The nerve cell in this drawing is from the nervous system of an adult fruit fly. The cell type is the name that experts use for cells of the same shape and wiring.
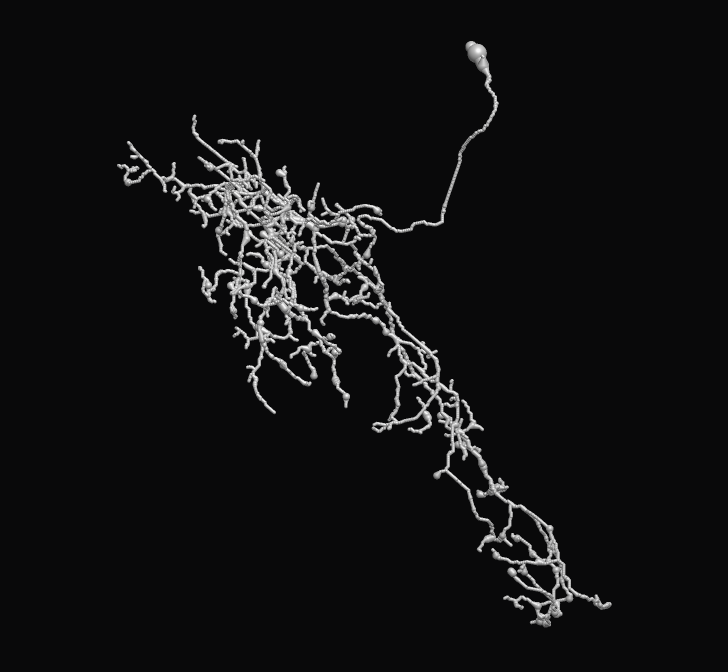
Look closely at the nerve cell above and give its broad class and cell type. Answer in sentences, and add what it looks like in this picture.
Its broad class is central-brain intrinsic neuron. The cell type is CL235. In this view it is about as wide as it is tall.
